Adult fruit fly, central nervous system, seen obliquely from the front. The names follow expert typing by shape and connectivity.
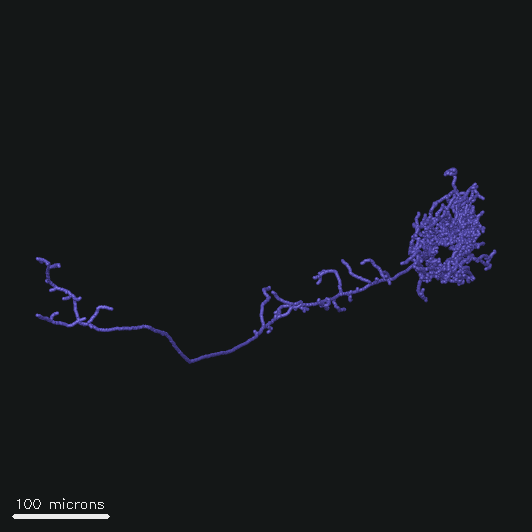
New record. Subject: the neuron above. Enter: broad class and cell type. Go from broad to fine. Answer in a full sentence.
An ascending neuron, type ANXXX037.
